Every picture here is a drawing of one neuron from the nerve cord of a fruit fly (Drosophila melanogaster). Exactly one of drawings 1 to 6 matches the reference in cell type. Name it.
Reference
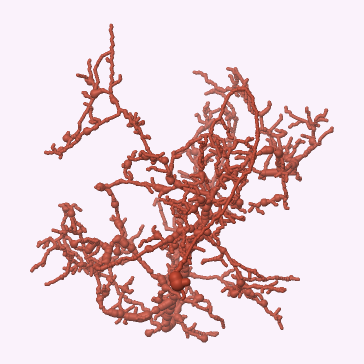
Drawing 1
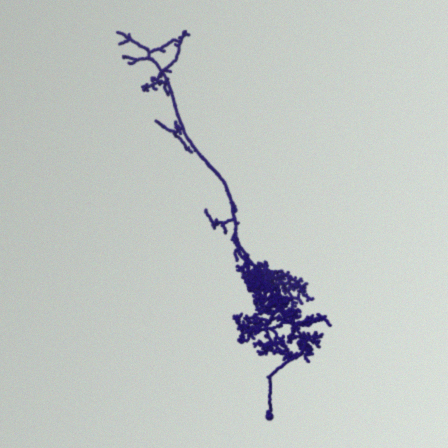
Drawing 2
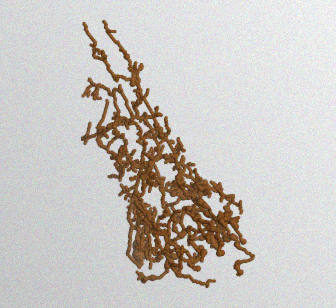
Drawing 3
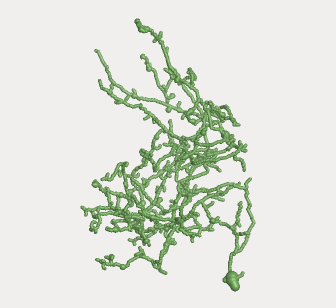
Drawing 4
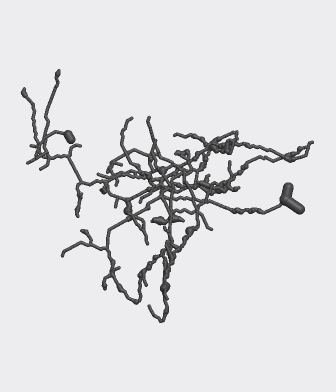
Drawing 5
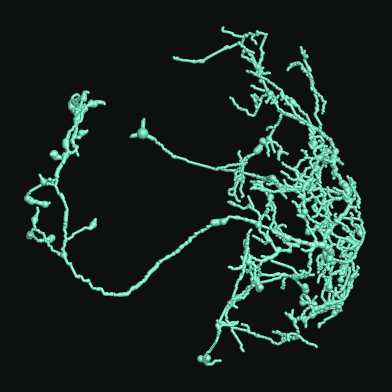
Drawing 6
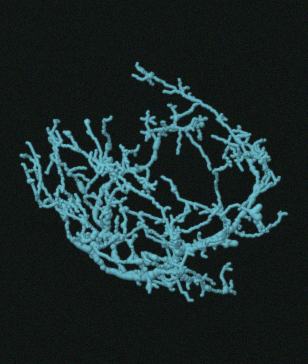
6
